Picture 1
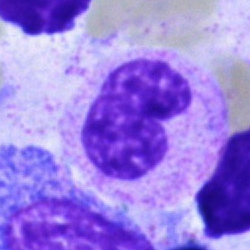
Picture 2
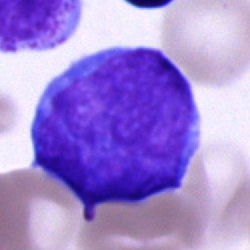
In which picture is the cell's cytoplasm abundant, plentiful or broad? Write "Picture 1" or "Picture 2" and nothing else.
Picture 1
